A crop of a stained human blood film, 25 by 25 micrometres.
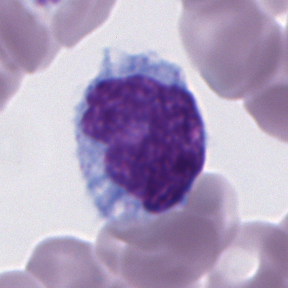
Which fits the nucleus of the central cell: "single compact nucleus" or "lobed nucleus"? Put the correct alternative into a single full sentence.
This cell's nucleus is a single compact mass, round, oval or kidney-shaped.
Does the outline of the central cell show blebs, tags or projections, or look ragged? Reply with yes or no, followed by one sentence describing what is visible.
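Yes. The top edge of the cell is frayed into fine, wispy cytoplasmic projections.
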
